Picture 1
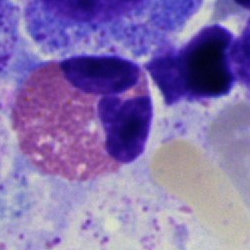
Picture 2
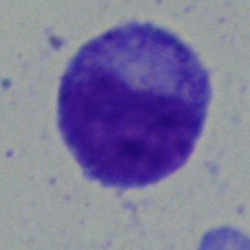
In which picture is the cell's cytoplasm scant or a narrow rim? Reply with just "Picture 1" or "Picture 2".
Picture 2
